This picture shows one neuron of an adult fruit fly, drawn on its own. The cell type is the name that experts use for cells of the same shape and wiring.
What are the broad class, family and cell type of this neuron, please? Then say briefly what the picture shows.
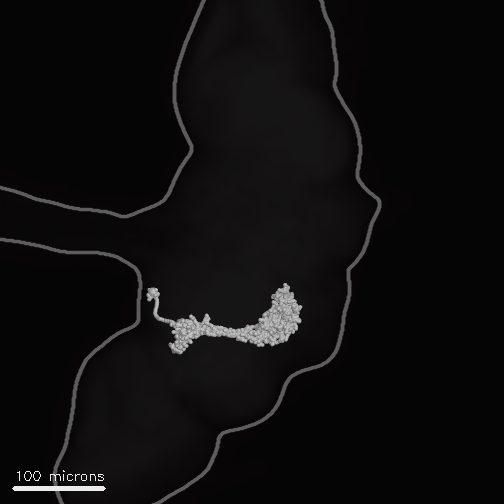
This is a central-brain intrinsic neuron. Its family is hemilineage VLPp&l1_posterior. The cell type is LAL142. It is in the brain and does not reach the nerve cord. By the scale bar it is about 170 microns wide in this view.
